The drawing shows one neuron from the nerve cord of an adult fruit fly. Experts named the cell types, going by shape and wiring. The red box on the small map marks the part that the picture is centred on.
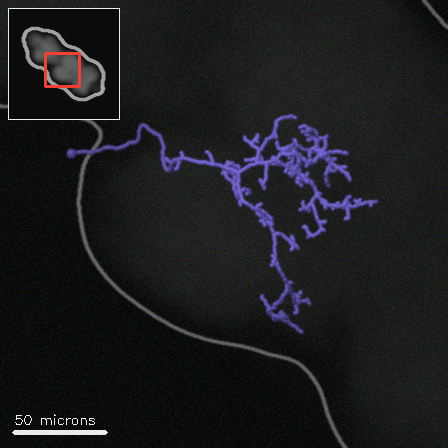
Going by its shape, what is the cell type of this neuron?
IN03B071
